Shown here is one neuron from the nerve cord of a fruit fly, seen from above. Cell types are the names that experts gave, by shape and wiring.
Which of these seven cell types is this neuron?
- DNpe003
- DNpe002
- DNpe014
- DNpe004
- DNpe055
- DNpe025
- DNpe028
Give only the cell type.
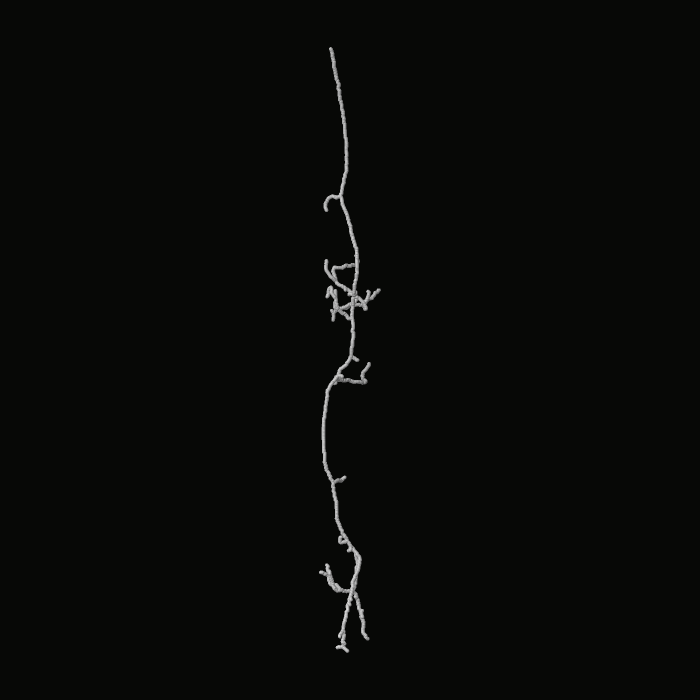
DNpe028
